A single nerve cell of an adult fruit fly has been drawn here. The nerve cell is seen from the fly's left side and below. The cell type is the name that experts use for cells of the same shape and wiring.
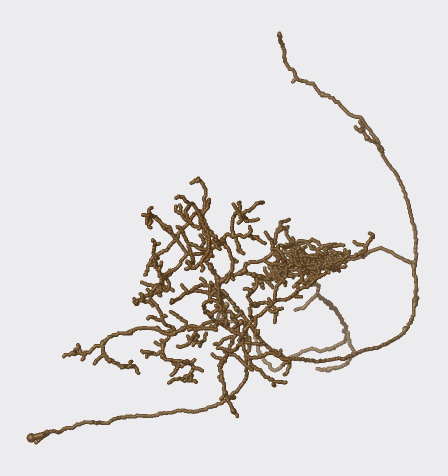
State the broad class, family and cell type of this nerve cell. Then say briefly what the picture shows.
It is a central-brain intrinsic neuron. The family is hemilineage LALv1_ventral. Its cell type is AVLP452. The cell body can be seen at the lower left of the picture. The picture shows dozens of branch ends.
